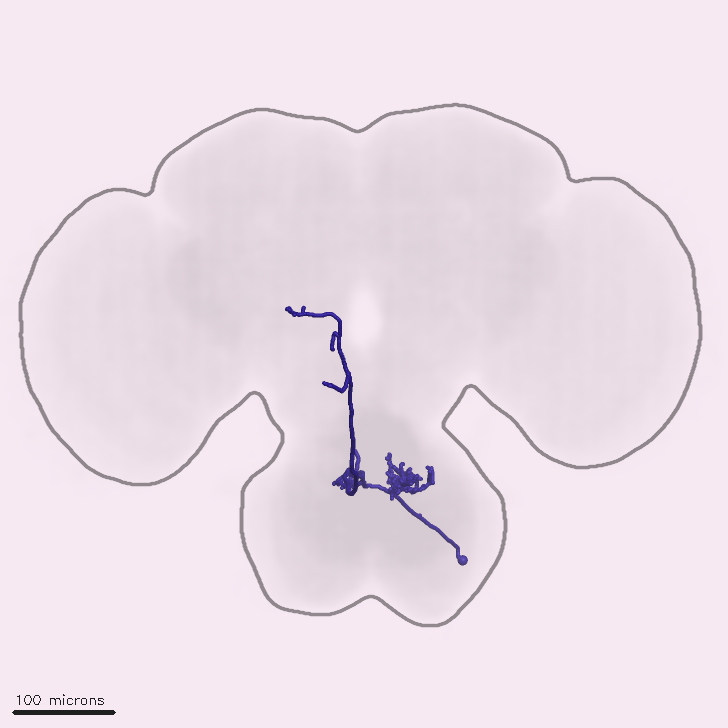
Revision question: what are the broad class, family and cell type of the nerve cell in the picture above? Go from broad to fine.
ascending neuron; hemilineage 08B; AN08B079_b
